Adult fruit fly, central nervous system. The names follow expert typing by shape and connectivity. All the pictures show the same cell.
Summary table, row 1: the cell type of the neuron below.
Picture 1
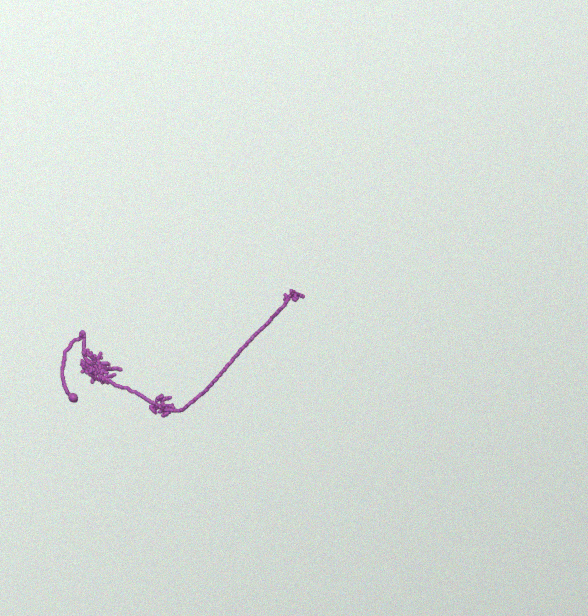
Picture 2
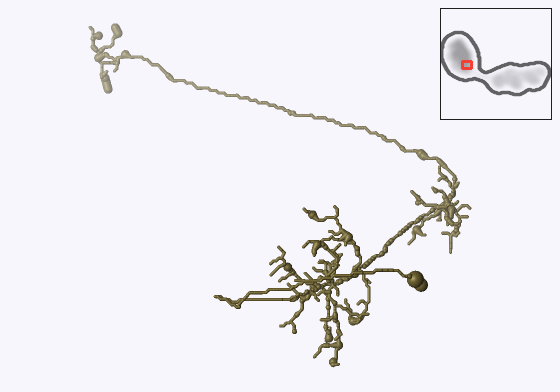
Tm6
